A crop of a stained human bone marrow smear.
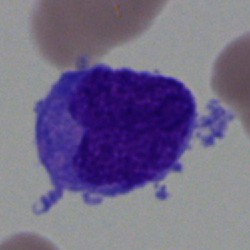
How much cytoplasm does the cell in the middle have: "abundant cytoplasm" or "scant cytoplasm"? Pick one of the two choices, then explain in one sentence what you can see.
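Scant cytoplasm. The nucleus fills most of the cell and sits toward its right side.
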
